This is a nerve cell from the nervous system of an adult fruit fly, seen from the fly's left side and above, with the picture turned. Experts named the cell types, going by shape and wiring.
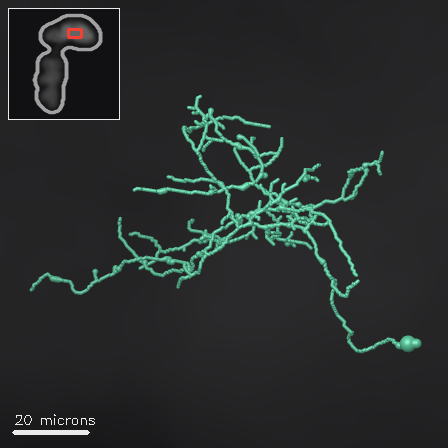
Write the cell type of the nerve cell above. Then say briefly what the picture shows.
It is of cell type SLP289. Its broad class is central-brain intrinsic neuron. Its cell body lies at the lower right of the picture. By the scale bar it is about 110 microns wide in this view. The picture shows dozens of branch ends.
